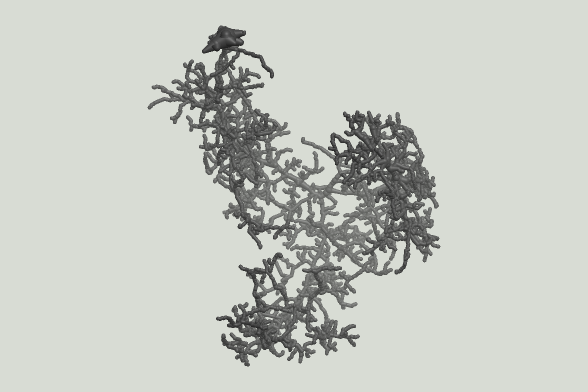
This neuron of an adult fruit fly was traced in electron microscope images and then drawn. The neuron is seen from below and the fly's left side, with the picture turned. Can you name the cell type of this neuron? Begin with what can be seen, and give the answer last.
The cell body can be seen at the top of the picture. The picture shows more than a hundred branch ends. It is a nerve-cord intrinsic neuron. It is of cell type IN08A006.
